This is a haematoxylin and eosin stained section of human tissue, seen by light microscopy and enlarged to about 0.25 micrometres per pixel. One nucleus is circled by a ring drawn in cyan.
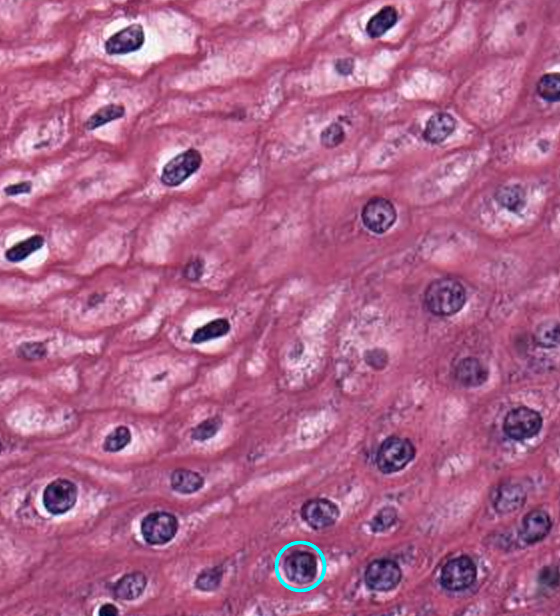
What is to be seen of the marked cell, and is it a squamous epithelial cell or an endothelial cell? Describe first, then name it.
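The nucleus is round and dark purple, with coarse, clumped chromatin rather than an even stain. Its nucleus is about the same size as the round nuclei of the cells beside it, and rounder and fuller than the flattened nuclei toward the top of the field. A thin pale rim separates the nucleus from the surrounding pink cytoplasm. The cell lies in the lower part of the field among closely packed cells with similar round nuclei, beneath layers of flatter cells with flattened nuclei. This is a squamous epithelial cell.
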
